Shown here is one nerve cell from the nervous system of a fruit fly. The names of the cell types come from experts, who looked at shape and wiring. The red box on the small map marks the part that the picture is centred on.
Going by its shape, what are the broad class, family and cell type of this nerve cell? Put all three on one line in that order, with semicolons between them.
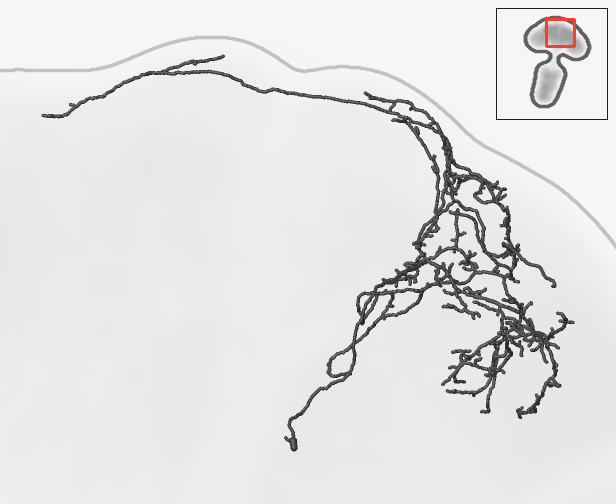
central-brain intrinsic neuron; hemilineage DM4_dorsal; pC1_10d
